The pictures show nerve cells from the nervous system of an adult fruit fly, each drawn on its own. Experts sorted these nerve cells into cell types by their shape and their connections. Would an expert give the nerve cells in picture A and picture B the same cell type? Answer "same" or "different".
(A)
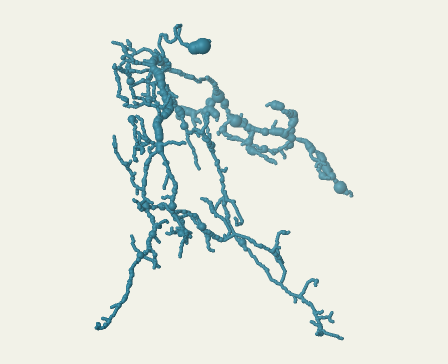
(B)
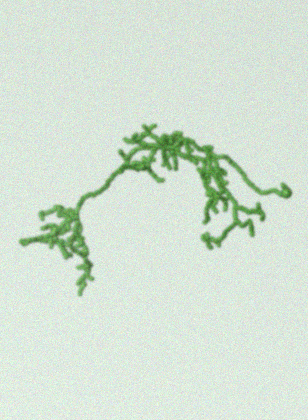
different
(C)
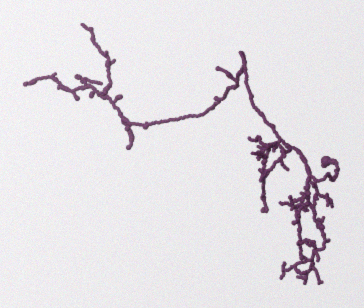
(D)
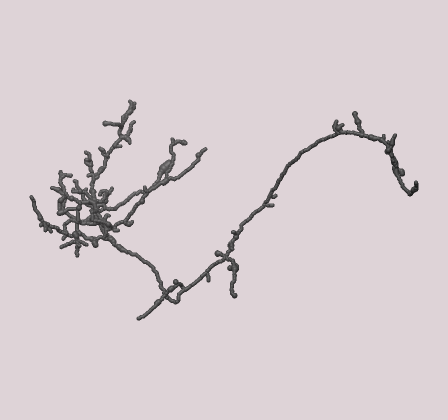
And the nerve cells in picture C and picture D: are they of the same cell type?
same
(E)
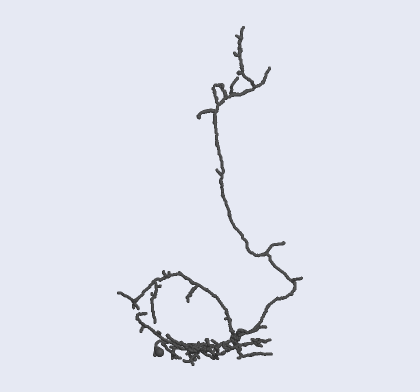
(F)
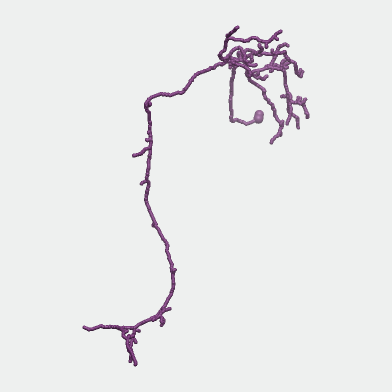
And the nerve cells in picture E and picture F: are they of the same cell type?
same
